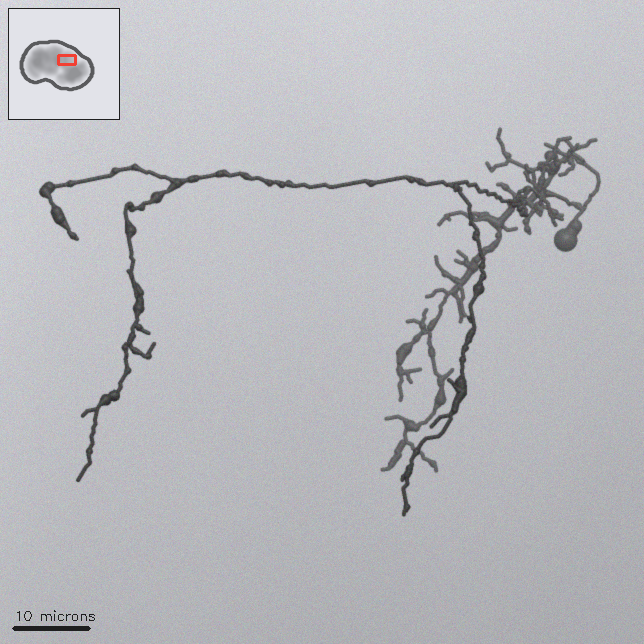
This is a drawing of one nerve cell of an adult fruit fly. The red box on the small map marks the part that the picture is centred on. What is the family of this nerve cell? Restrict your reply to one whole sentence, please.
Family TmY is the family of this nerve cell.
